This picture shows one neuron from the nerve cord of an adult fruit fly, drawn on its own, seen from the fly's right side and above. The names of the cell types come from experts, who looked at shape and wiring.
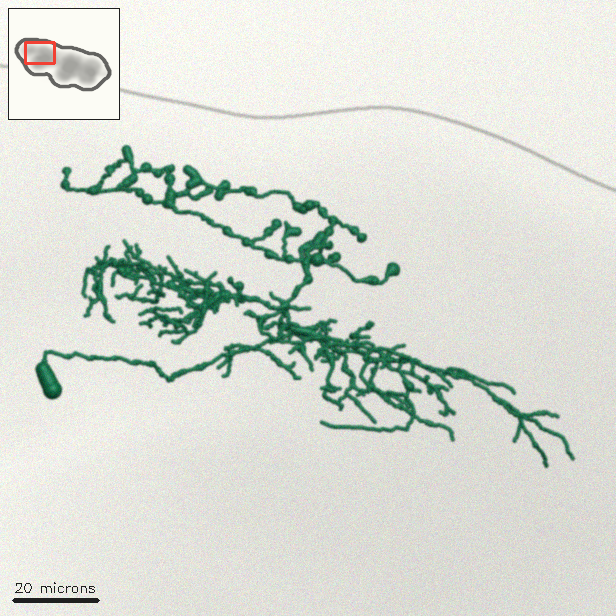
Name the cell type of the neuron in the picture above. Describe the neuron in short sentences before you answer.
From left to right in the picture it spans about 130 microns. The picture shows dozens of branch ends. This is a nerve-cord intrinsic neuron. It is of cell type IN06A063.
